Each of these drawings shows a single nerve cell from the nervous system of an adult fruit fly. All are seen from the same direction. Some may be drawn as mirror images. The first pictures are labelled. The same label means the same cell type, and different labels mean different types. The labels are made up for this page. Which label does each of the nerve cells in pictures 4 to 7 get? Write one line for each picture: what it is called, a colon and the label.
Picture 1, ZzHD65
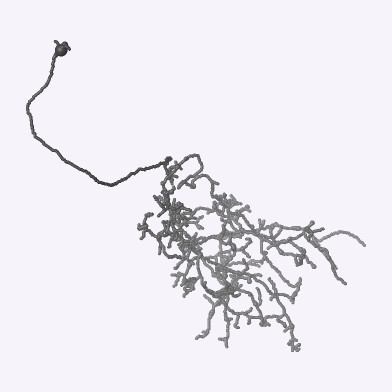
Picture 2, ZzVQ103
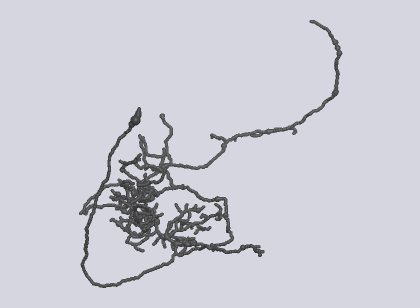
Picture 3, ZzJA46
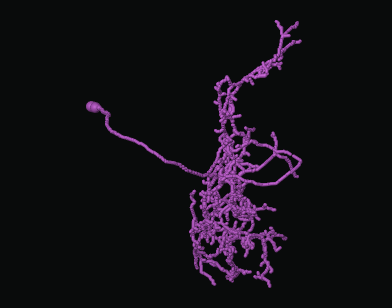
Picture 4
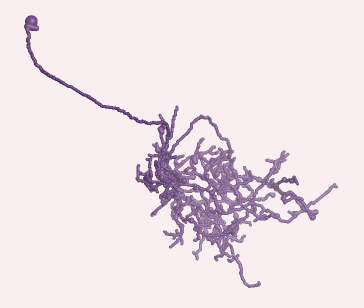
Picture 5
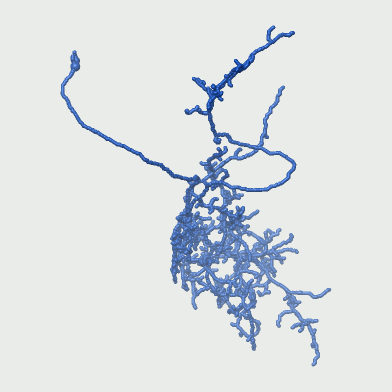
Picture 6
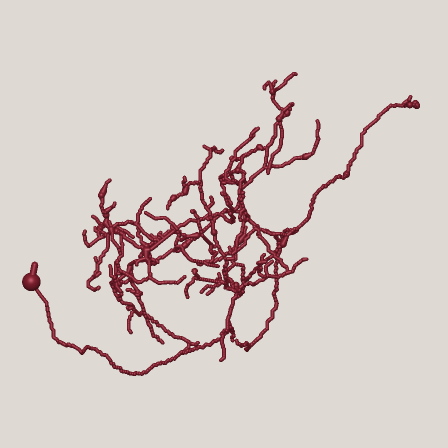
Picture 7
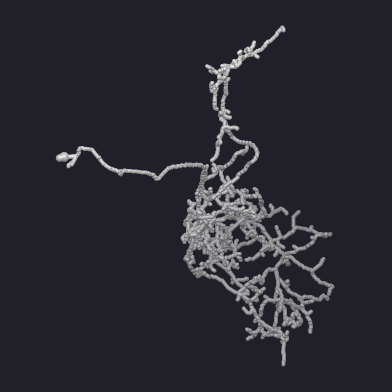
4: ZzHD65
5: ZzJA46
6: ZzVQ103
7: ZzJA46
